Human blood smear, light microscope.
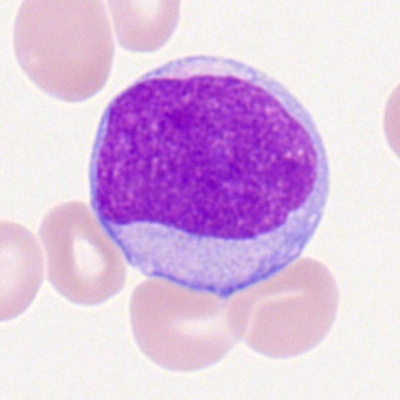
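Myeloblast, from a stained human blood smear. Tracing around the cell, I find the outline round and smooth, without projections. The cytoplasm looks pale lilac-blue, and I can see neither coarse granules nor vacuoles in it.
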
